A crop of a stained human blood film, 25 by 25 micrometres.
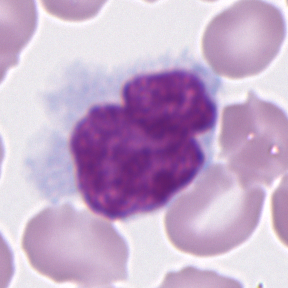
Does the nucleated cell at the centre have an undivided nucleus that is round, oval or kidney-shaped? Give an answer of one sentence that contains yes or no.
No, the nucleus is made up of distinct lobes rather than one piece.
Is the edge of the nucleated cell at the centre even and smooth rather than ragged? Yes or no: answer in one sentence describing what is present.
No, it is a rough edge, not a smooth one, that bounds the cell.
